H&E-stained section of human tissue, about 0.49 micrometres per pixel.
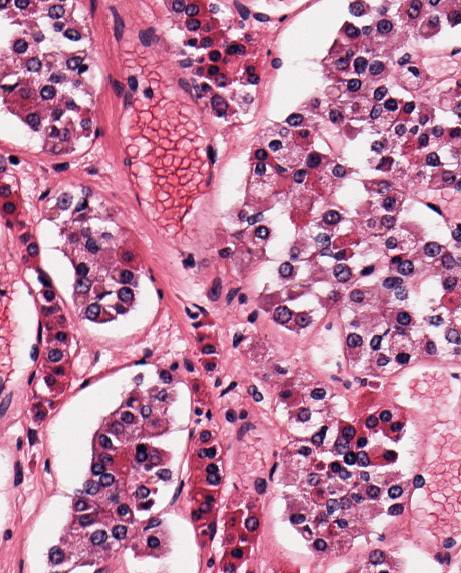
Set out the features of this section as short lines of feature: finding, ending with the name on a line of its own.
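Arrangement: rounded nests and short cords, thin fibrous septa between
Nuclei: round, fairly uniform in size
Cytoplasm: deep red in some cells, pale and vacuolated in others
Nuclear position: mostly central in the cell
Name: pituitary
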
